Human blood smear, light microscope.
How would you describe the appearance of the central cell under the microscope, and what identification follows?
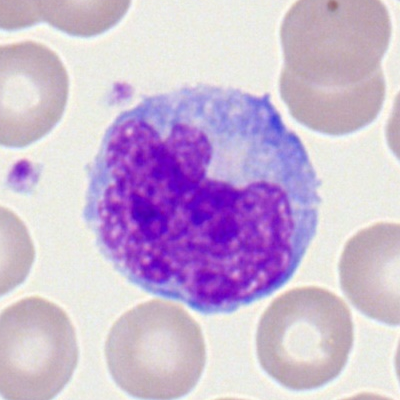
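Looking at the outline first, I see it is roughly round. Inside, the nucleus is one folded mass with an indentation on its upper side, and it takes up more than half of the cell. Around it, the cytoplasm is a pale grey-blue. This, then, is a monocyte.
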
